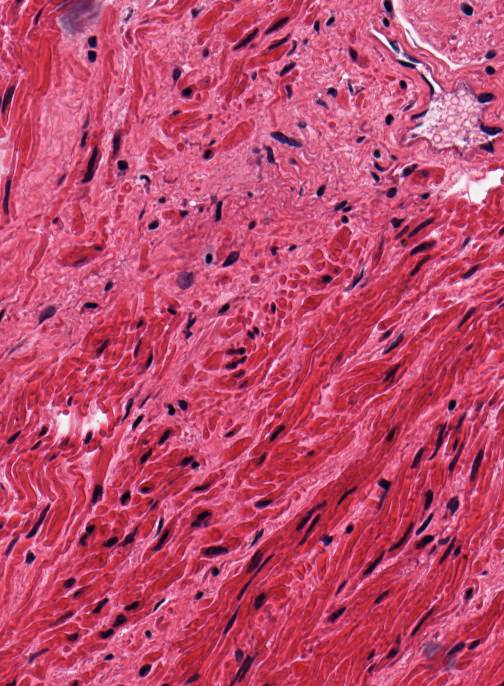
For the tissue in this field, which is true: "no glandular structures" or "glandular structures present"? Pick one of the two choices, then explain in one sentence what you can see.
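No glandular structures. No epithelium or glands are present anywhere in the field.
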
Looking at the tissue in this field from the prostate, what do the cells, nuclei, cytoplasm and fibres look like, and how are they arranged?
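The field consists of interlacing bundles of spindle cells running in differing directions. In the upper middle, some bundles are cut transversely, giving small rounded cell profiles. Nuclei are dark, elongated and cigar-shaped with blunt ends, aligned along the long axis of each cell. Cytoplasm is abundant and brightly eosinophilic, forming long fibres.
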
